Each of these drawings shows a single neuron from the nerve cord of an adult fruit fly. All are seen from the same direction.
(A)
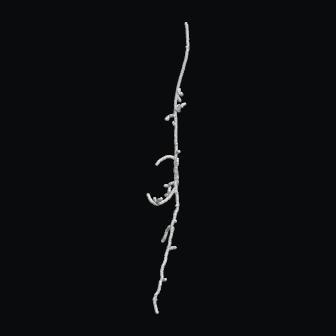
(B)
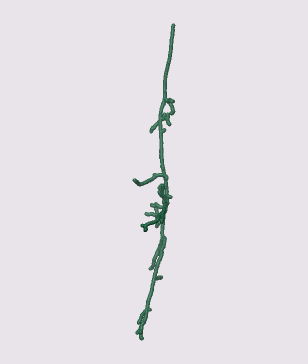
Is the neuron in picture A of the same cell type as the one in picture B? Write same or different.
same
